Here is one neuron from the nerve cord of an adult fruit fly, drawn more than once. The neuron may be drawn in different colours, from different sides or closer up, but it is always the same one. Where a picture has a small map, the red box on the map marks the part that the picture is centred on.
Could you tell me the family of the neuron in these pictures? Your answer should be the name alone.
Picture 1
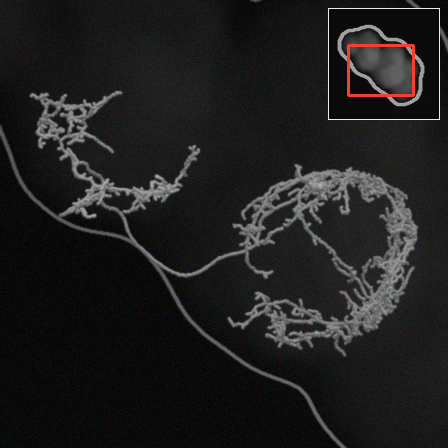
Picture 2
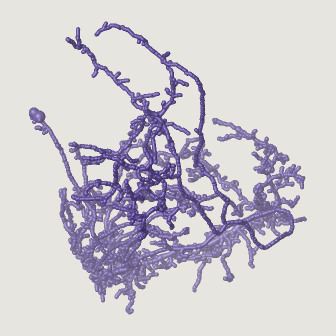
hemilineage 12A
